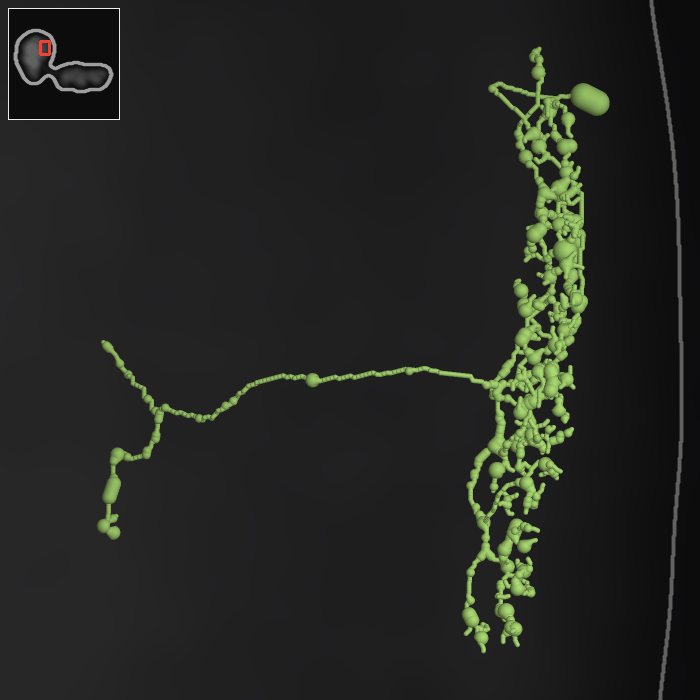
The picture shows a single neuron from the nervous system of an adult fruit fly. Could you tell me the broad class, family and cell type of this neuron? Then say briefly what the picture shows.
Its broad class is optic-lobe intrinsic neuron. The family is Tlp. The cell type is Tlp14. The cell body is at the upper right of the picture. Dozens of branch ends can be seen.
